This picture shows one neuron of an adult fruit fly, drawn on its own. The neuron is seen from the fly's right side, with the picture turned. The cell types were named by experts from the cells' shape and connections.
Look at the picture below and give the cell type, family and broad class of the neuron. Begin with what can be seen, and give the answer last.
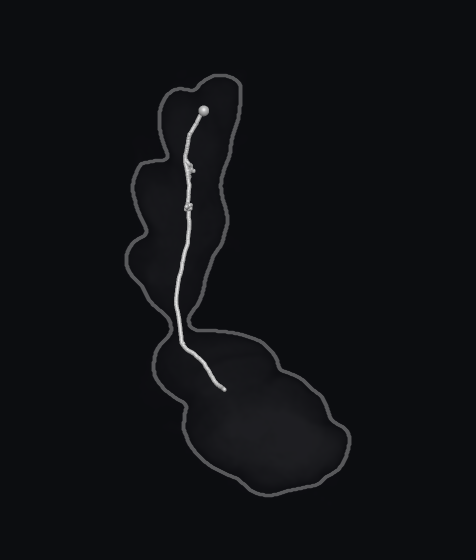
As drawn here it is more than twice as tall as it is wide. It is of cell type SApp01. The name of its family is class mechanosensory proprioceptive. Its broad class is sensory neuron ascending to the brain.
